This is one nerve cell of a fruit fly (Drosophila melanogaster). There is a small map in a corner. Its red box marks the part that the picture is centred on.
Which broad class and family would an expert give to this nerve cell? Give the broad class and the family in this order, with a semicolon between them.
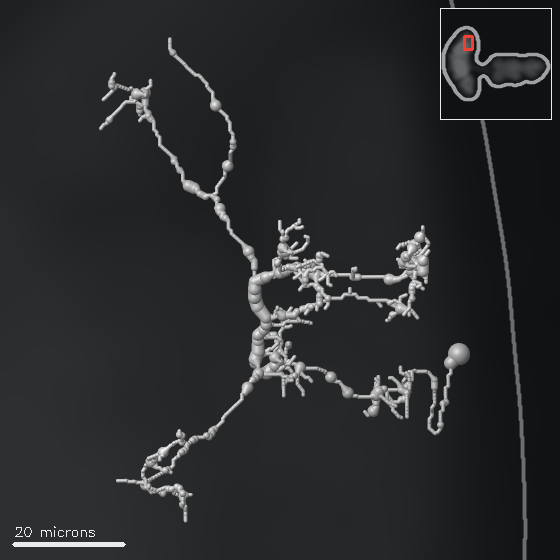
optic-lobe intrinsic neuron; Y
